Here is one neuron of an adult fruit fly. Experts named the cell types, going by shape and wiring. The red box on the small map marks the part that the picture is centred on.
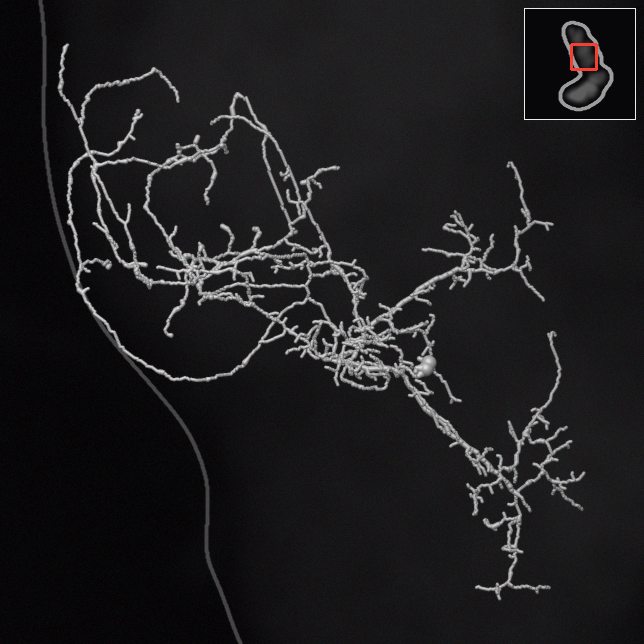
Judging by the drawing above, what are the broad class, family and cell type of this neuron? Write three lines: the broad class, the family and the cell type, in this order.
nerve-cord intrinsic neuron
hemilineage 12A
TN1a_h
